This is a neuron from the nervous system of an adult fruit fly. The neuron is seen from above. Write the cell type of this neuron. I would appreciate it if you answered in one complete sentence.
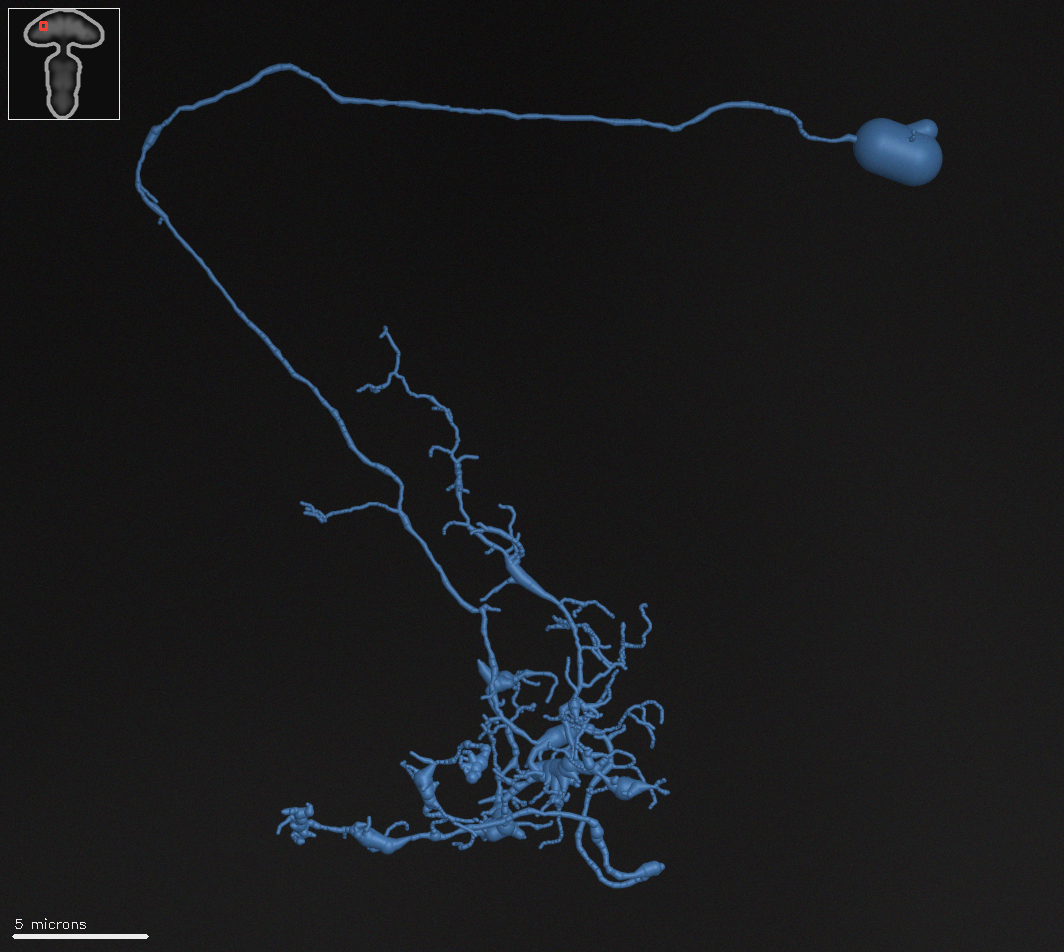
It is Dm2 that is the cell type of the neuron.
